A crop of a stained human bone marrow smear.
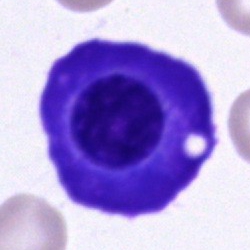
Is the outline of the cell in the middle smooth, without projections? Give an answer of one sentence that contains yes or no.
No, the outline of this cell is ragged or frayed, or it has projections, blebs or tags.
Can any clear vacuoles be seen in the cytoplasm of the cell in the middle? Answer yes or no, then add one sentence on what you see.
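Yes. A single small clear round vacuole lies near the right edge of the cytoplasm.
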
